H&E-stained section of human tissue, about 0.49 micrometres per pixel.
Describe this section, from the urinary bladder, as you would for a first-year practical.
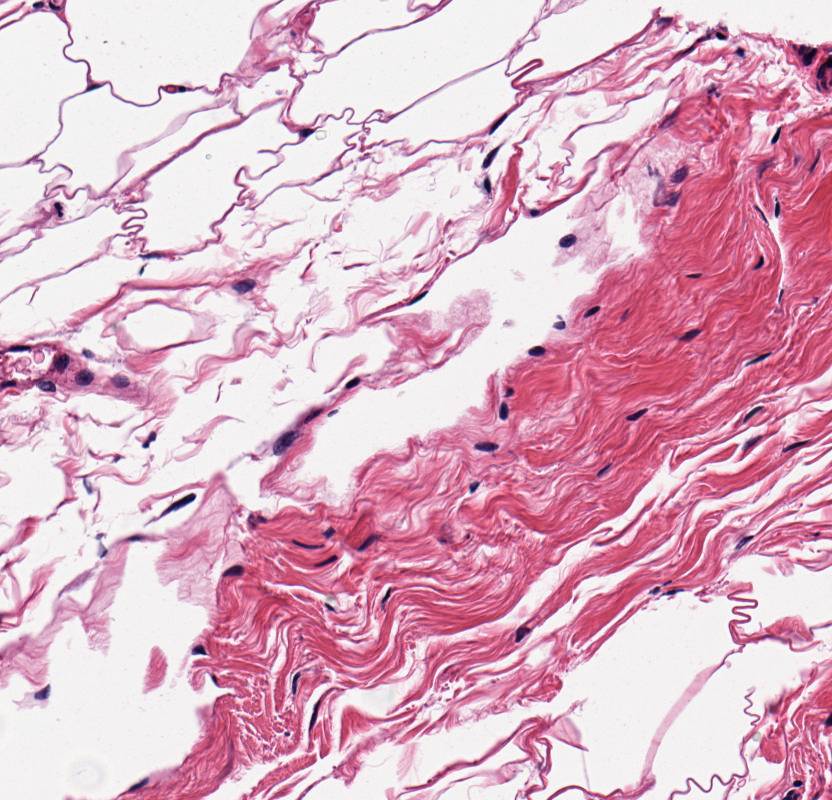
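A broad band of dense collagen crosses the field diagonally, from lower left to upper right. Its collagen bundles are wavy, run roughly along the long axis of the band and stain a deep pink. Nuclei within the band are sparse, dark and elongated.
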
